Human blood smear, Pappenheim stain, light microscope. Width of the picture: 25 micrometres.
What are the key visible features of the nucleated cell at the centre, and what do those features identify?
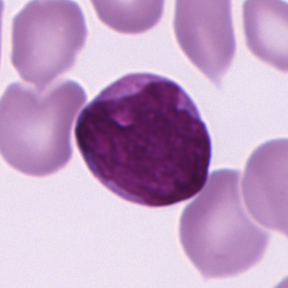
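First, the outline is smooth and roughly oval, with no projections or blebs standing out from the surface. Next, the nucleus takes up about 80% of the cell's area. The cytoplasm forms just a thin rim, widest along the top edge, and shows no granules. Last, the name: myeloblast.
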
